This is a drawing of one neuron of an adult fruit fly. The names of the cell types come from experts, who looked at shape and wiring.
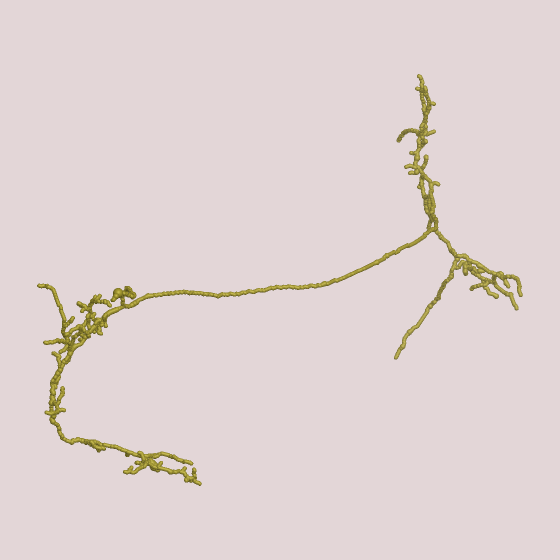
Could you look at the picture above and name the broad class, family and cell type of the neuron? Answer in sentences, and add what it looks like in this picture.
Its broad class is central-brain intrinsic neuron. Its family is hemilineage FLAa2. The cell type is SMP731. The cell body can be seen on the left of the picture. Dozens of branch ends can be seen.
